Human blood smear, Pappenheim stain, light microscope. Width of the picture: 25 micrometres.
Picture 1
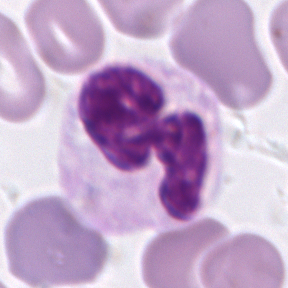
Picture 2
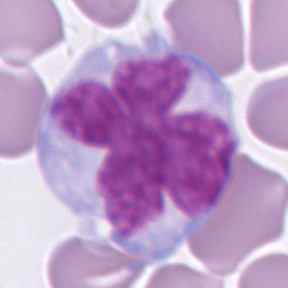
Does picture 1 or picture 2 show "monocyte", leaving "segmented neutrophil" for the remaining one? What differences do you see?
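Picture 1 shows a segmented neutrophil; picture 2 shows a monocyte. In picture 1 the nucleus is divided into two lobes, the upper-left one larger than the lower-right.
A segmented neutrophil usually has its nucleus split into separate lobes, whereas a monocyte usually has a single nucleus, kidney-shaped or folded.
In picture 2 the nucleus takes up most of a roughly round, smooth-edged cell, leaving a moderate rim of cytoplasm. The cytoplasm differs as well: plentiful and pale pinkish-lilac with fine, faint granules in picture 1, pale greyish-blue with no distinct granules in picture 2.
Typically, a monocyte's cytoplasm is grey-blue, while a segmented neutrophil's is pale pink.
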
